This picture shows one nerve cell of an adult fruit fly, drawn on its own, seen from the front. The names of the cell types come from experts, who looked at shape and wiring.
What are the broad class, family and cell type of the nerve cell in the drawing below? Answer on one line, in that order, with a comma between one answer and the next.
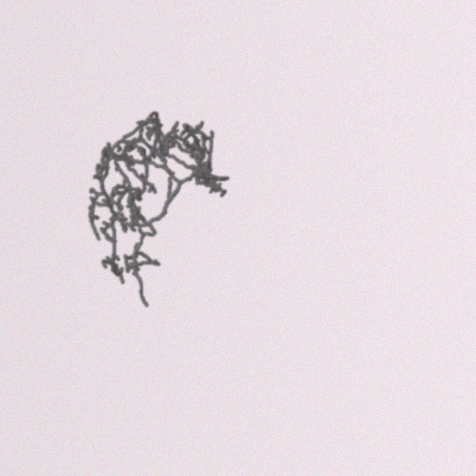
nerve-cord intrinsic neuron, hemilineage 03A, IN03A036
